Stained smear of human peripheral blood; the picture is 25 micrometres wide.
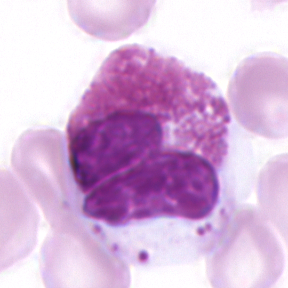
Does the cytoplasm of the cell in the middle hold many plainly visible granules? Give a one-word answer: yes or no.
Yes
